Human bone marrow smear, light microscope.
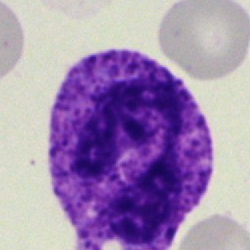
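Basophil (centre), stained bone marrow smear. Coarse dark purple granules pack the cell densely. Some granules lie over the nucleus and blur its edges. Between the granules, the cytoplasm is a pale lilac-violet. Along the top and sides, the outline is smooth and roughly oval.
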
